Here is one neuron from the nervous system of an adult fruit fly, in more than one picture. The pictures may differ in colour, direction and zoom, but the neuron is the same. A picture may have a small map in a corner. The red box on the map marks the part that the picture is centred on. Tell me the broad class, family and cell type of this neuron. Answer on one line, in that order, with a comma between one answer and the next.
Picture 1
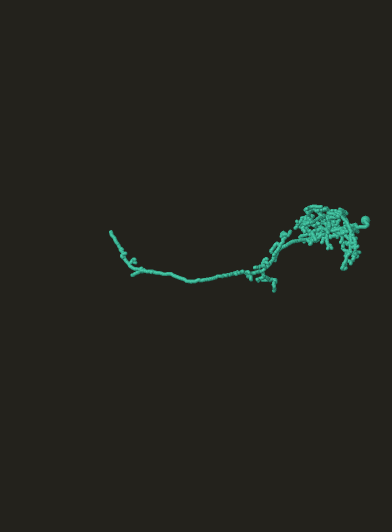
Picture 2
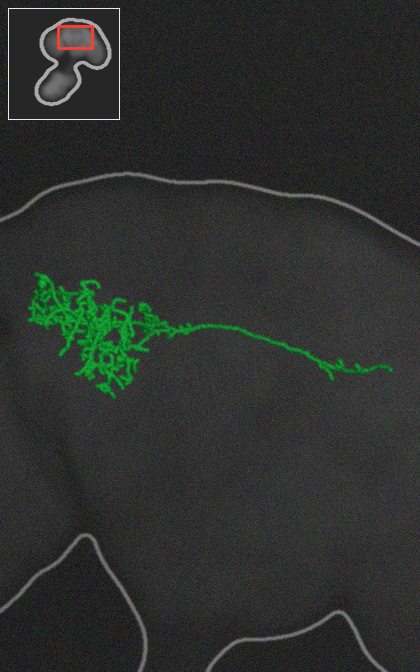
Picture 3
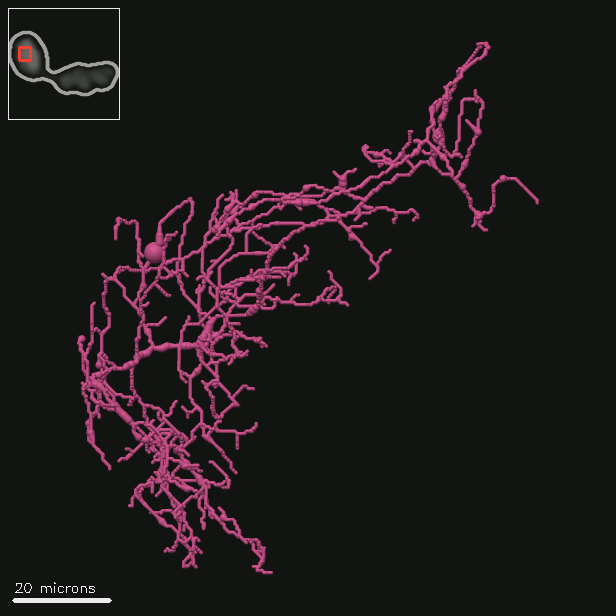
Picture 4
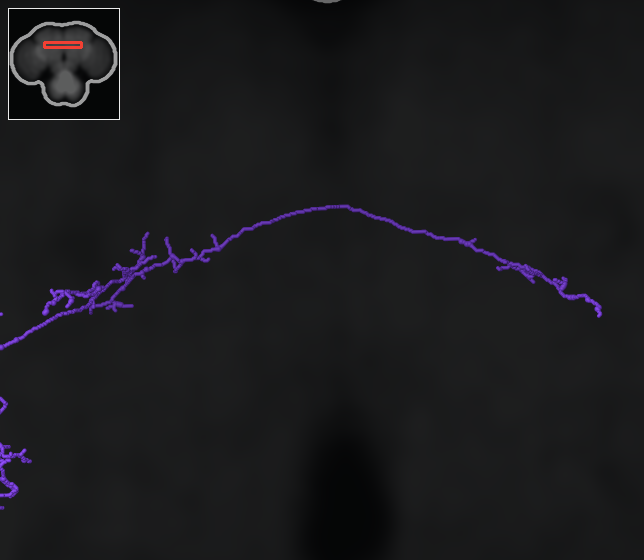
central-brain intrinsic neuron, hemilineage VLPl2_medial, AVLP178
